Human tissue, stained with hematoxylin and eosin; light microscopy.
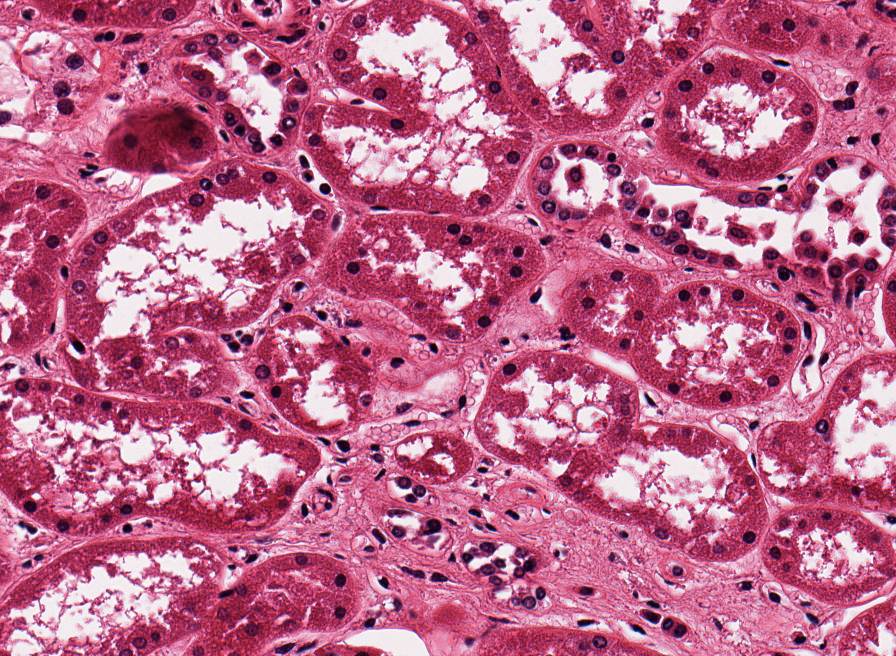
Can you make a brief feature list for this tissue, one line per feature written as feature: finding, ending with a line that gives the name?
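Main tubules: single layer of cuboidal cells, deeply eosinophilic granular cytoplasm
Lining nuclei: round, dark, widely spaced, toward cell bases
Smaller tubules: a few, with paler cytoplasm, crowded nuclei, cleaner lumen
Interstitium: scattered dark spindle-shaped nuclei; loose pale pink strip in lower centre
Name: renal cortex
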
